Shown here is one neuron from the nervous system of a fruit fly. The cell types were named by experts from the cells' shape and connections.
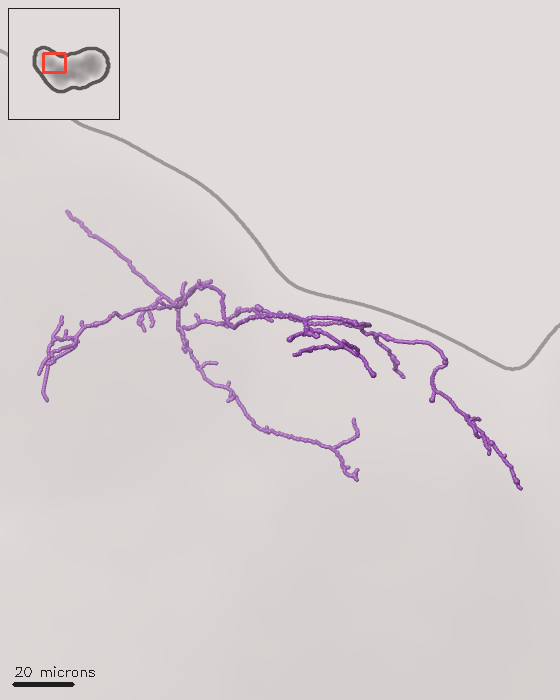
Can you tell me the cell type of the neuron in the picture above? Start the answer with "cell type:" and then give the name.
cell type: IN03B091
